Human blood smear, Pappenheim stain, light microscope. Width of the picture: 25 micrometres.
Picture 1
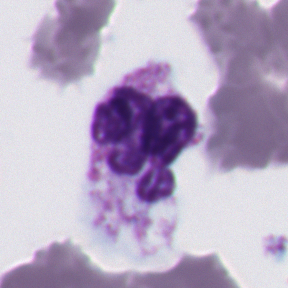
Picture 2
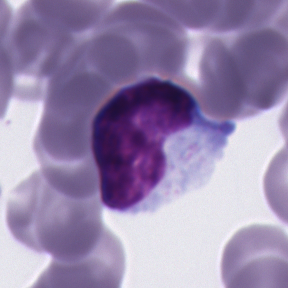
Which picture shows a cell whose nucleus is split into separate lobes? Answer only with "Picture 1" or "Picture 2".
Picture 1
